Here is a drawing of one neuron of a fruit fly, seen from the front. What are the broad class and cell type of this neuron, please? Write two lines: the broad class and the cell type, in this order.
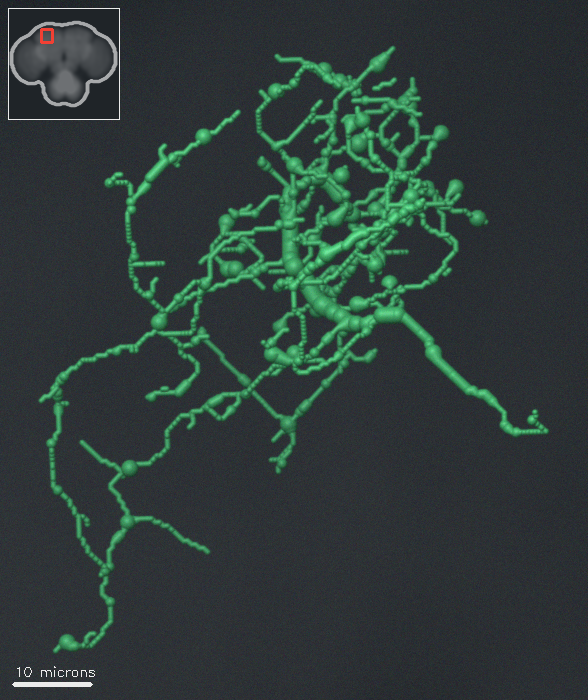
central-brain intrinsic neuron
SLP212_b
